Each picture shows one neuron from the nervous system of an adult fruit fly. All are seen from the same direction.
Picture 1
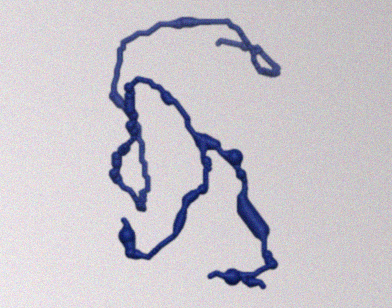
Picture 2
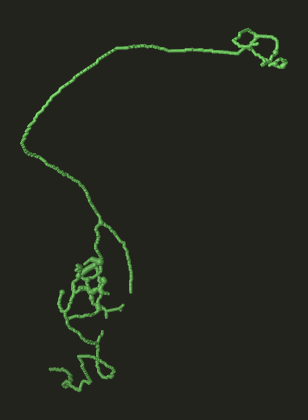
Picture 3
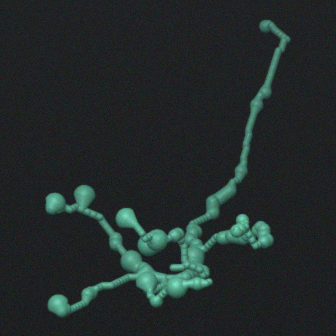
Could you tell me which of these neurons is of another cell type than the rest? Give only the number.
2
